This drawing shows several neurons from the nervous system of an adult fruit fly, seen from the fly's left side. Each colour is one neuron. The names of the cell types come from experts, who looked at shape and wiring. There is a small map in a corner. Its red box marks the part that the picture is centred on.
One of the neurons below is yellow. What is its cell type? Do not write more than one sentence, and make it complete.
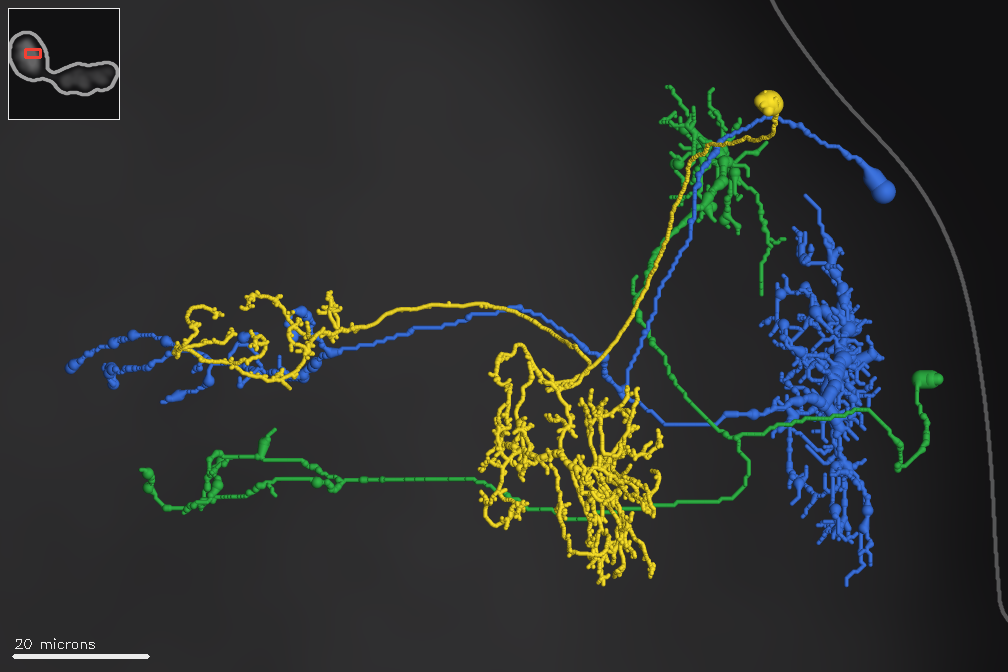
The cell type held by this neuron is LC21.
